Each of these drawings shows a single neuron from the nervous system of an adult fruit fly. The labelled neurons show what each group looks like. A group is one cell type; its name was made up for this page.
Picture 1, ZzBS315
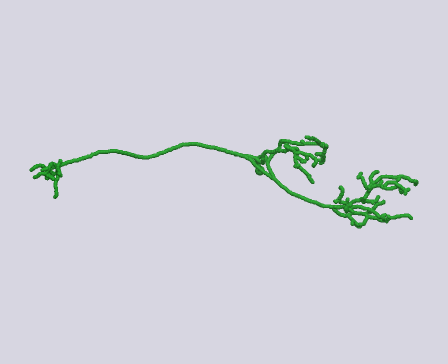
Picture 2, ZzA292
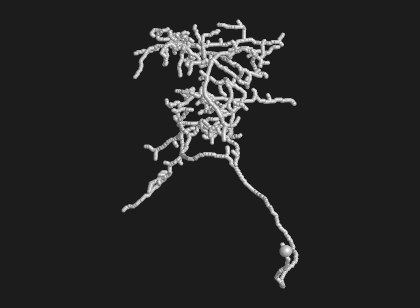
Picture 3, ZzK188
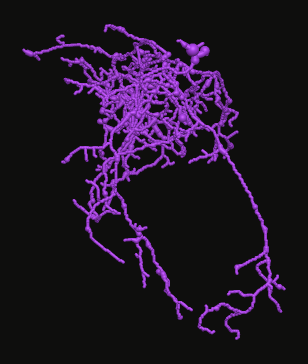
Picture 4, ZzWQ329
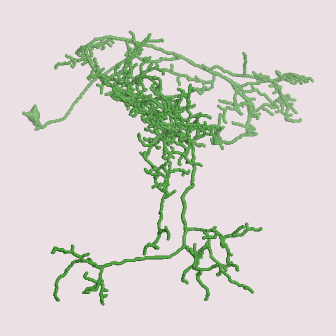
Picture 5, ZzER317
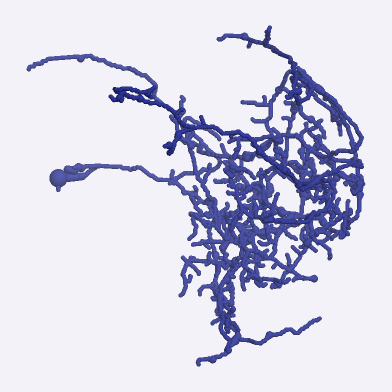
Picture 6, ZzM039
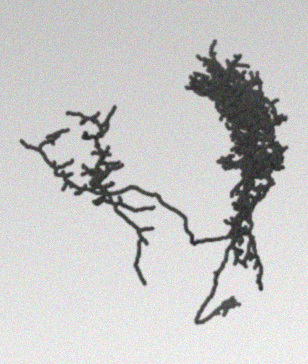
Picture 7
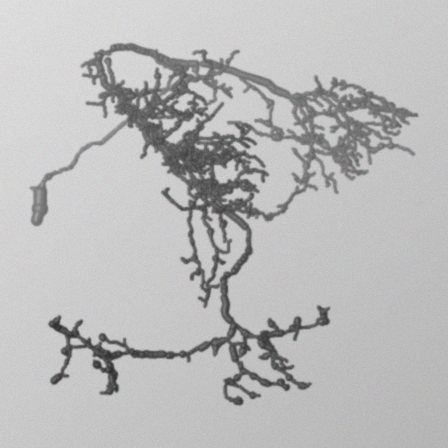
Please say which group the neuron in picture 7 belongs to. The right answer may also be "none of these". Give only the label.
ZzWQ329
